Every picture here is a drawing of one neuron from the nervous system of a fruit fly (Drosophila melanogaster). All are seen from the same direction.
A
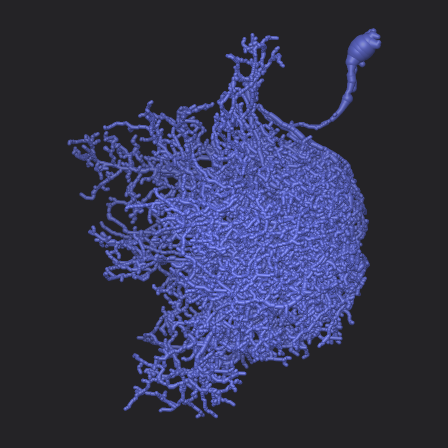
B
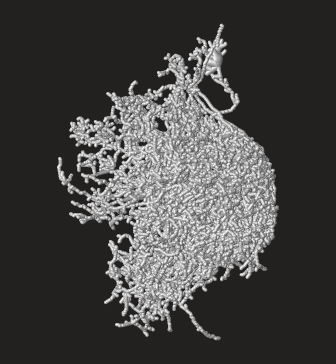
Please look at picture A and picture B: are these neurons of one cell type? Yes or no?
yes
